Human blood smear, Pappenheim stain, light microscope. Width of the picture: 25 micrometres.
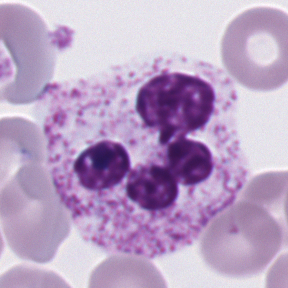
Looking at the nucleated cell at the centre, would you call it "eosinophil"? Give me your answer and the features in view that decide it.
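This cell is roughly round, with a slightly uneven edge, and its nucleus falls into four separate lobes, the largest one sitting at the top. The chromatin is dark purple and coarsely clumped, and no nucleoli show in any of the lobes. Just outside the cell, at the upper left, lies a small purple granular fragment.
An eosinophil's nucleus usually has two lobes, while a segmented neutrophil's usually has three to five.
Four lobes therefore sit comfortably with a segmented neutrophil and count against an eosinophil.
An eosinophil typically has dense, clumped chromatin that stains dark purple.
That matches the chromatin here, so on this point alone the name eosinophil is not ruled out. Weighing it all, the lobe count decides it: this is a segmented neutrophil, not an eosinophil.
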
